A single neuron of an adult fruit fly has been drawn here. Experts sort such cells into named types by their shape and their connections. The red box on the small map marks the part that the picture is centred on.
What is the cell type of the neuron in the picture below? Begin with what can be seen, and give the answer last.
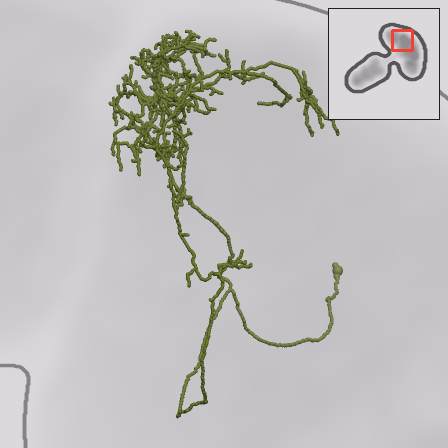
It is in the brain and does not reach the nerve cord. The cell body is on the right of the picture. The picture shows dozens of branch ends. Its broad class is central-brain intrinsic neuron. It is of cell type AVLP454_b1.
